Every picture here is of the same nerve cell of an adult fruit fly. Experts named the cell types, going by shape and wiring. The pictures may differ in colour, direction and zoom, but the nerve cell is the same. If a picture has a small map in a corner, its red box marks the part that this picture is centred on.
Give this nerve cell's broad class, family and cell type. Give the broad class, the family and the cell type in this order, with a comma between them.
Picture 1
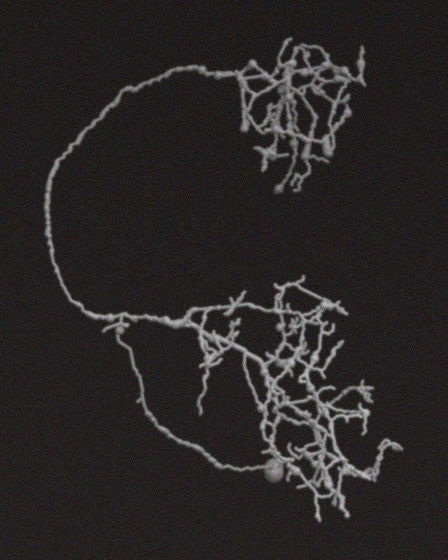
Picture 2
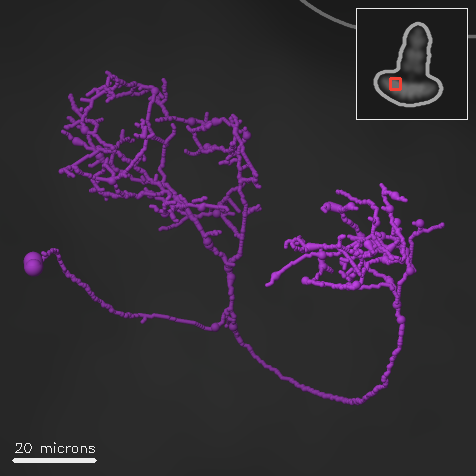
central-brain intrinsic neuron, hemilineage SLPal1, LHAD1f1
